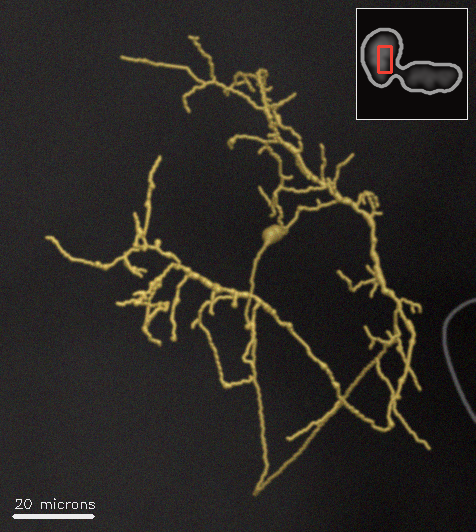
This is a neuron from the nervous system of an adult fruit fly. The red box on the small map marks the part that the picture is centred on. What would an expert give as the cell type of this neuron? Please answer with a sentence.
The cell type is PS345.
